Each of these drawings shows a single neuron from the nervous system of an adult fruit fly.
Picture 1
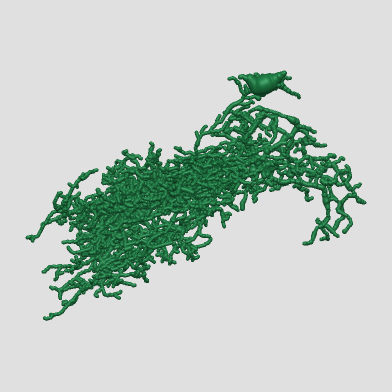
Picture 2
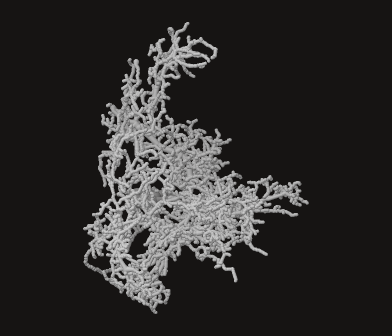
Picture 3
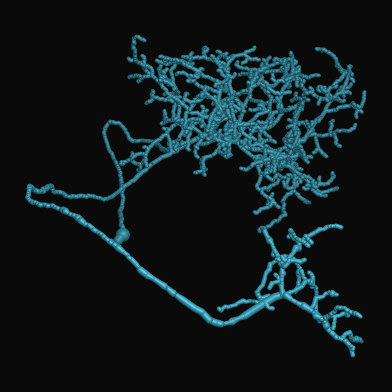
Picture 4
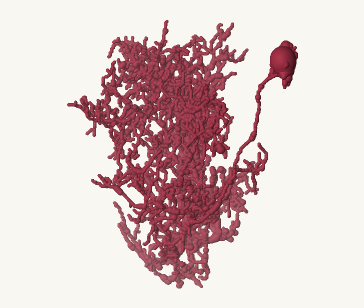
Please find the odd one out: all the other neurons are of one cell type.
Picture 3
